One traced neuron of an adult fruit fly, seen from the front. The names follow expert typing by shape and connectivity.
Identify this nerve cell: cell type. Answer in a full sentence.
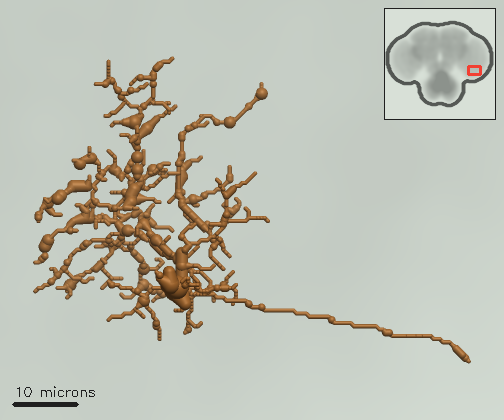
The cell type is Lawf1.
